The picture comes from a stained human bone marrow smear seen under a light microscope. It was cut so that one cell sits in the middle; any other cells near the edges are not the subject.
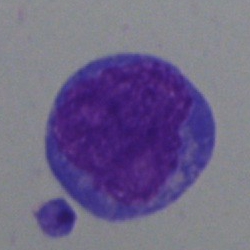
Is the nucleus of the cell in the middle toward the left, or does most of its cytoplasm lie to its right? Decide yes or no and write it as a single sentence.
Yes, to the right of the nucleus lies most of the cytoplasm.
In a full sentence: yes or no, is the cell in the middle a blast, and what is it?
Yes, a blast is what the central cell is.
